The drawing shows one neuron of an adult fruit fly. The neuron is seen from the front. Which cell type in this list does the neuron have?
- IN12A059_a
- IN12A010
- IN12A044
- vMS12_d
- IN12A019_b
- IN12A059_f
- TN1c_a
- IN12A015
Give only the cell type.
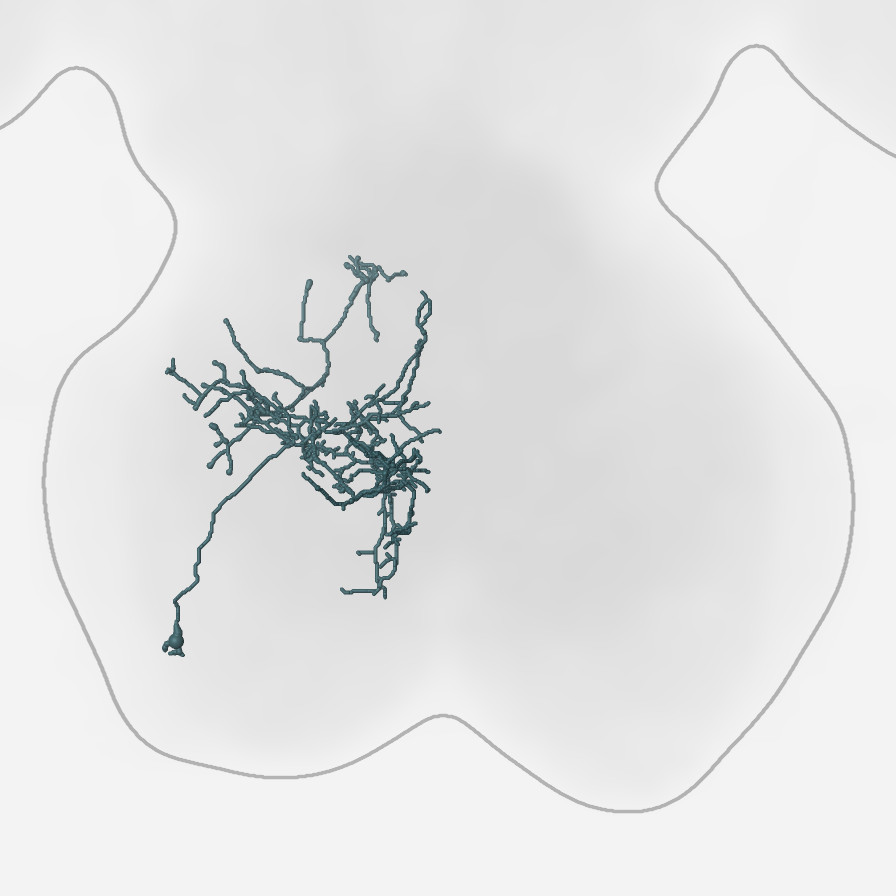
TN1c_a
